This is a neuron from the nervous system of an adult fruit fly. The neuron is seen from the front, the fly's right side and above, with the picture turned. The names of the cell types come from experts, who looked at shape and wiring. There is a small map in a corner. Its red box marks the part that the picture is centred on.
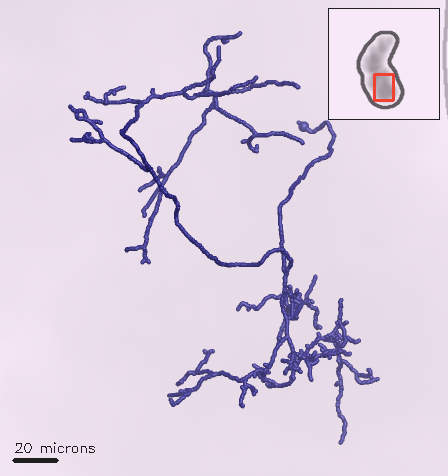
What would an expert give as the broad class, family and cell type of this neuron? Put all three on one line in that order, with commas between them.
central-brain intrinsic neuron, hemilineage DM5_central, PVLP144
